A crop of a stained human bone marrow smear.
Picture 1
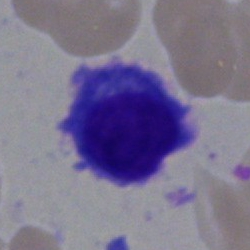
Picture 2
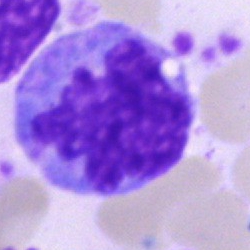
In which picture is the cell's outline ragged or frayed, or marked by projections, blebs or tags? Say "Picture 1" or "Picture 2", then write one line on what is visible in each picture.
Picture 1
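What picture 1 shows: The cell border is irregular, with small knobby protrusions along its edge.
What picture 2 shows: The cell has a round outline with a smooth edge.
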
